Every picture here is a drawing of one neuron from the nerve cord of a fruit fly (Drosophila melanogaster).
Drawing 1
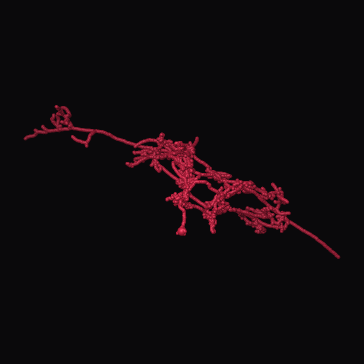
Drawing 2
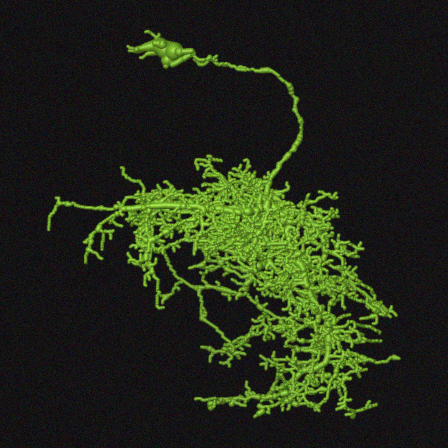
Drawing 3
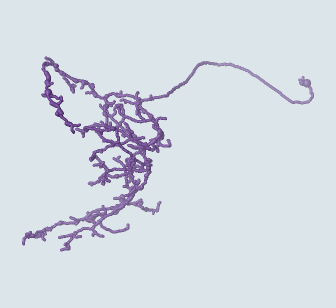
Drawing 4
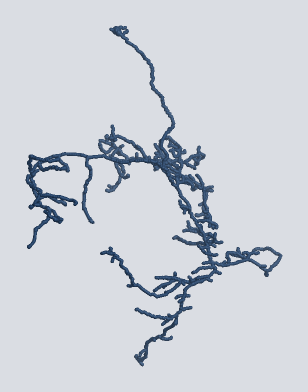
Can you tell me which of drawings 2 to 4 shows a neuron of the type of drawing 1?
4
